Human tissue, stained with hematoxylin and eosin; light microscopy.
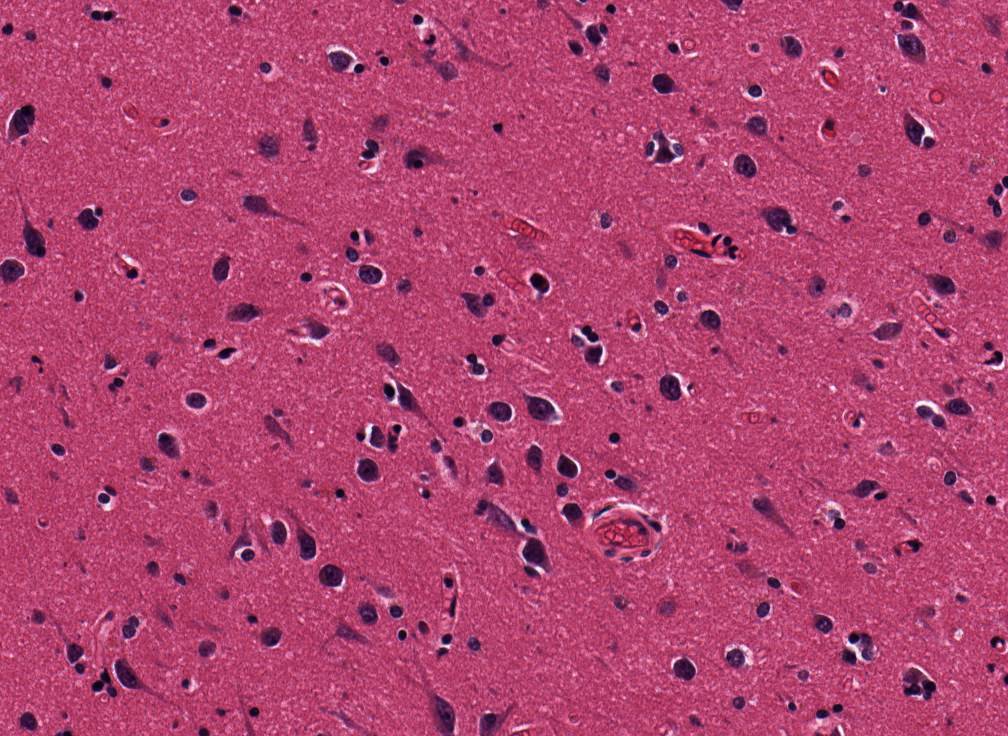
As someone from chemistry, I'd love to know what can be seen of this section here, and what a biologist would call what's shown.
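Finely granular pink matrix throughout. Cells scattered singly across the whole field; no glands, tubules or sheets. Numerous small, round, dark nuclei with scant visible cytoplasm between the larger cells. Elongated capillary with red blood cells, upper centre-right. Cerebral cortex.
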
